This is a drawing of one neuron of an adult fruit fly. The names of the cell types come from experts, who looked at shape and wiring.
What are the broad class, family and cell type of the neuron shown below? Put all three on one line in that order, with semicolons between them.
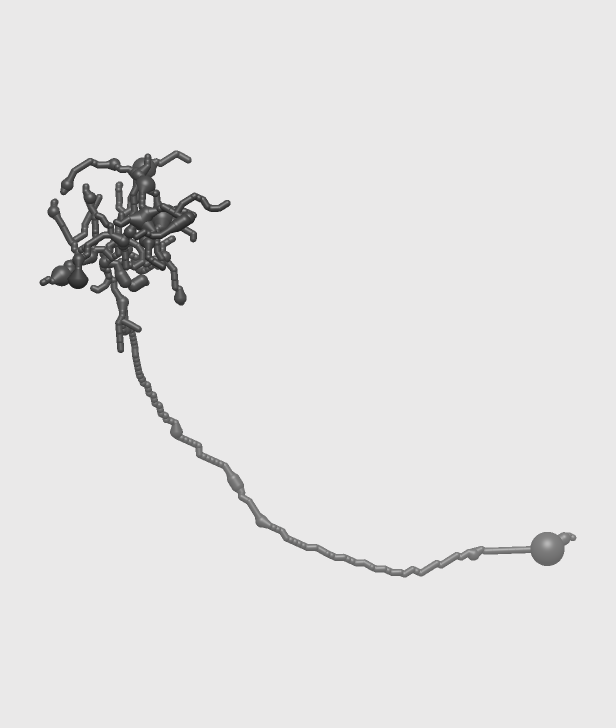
optic-lobe intrinsic neuron; Cm; Cm4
